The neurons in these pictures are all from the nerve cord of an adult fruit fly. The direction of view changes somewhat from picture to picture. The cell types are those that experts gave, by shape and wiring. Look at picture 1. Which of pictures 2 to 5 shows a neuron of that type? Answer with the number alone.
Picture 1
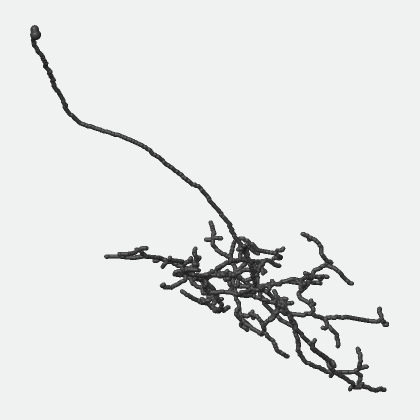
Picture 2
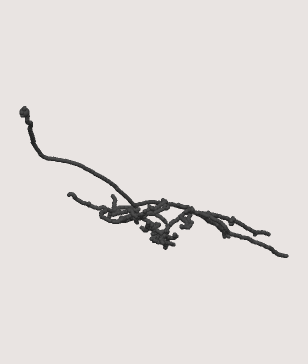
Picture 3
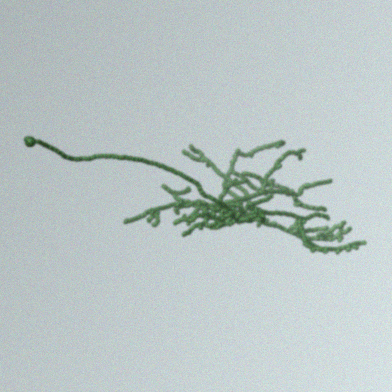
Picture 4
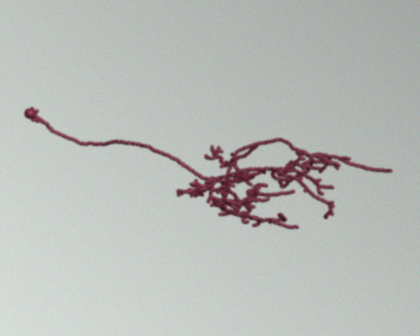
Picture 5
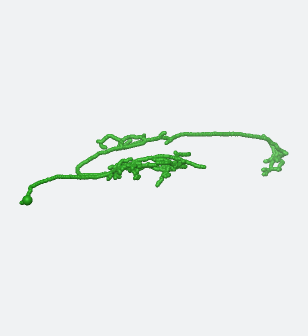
3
